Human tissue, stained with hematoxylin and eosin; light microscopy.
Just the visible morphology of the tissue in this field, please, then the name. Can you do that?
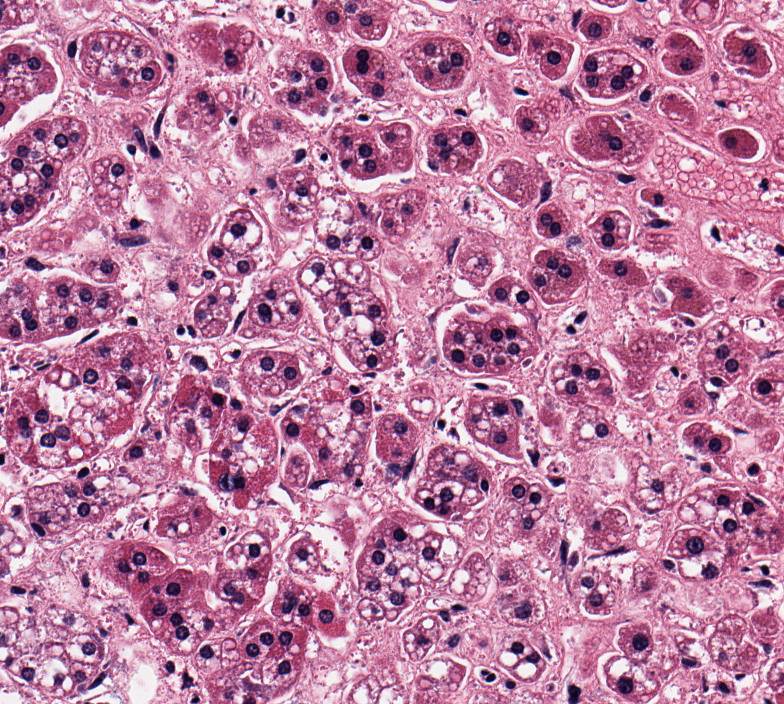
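Look across the whole field: large polygonal cells sit in rounded clusters, with narrow spaces between them. Their nuclei are round and dark, and the pink cytoplasm holds many small clear vacuoles of varying size. No glandular lumens form anywhere. This is adrenal gland.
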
